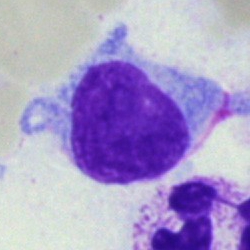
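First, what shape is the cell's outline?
Irregular, with angular extensions of cytoplasm rather than a smooth round border.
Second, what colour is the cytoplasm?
Pale blue-grey, and broadest above and to the right of the nucleus.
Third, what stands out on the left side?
A thin cytoplasmic projection that curls into a small loop.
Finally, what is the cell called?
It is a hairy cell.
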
